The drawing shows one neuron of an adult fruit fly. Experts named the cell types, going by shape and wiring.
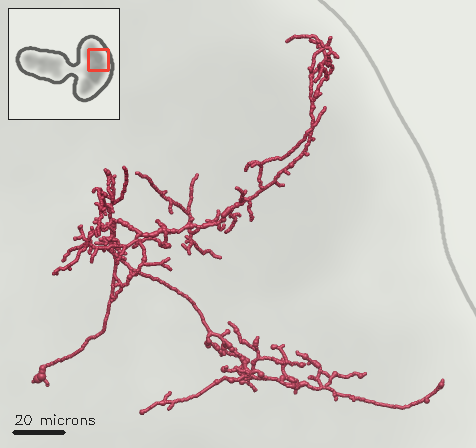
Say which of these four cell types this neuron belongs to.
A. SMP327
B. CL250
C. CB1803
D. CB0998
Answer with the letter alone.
C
